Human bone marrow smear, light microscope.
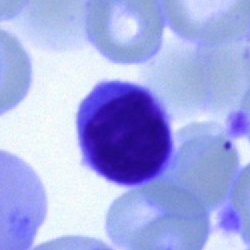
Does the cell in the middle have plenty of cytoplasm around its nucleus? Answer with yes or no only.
No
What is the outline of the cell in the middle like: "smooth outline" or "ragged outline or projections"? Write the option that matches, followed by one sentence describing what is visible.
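Smooth outline. The cell is round to slightly oval with a smooth edge.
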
